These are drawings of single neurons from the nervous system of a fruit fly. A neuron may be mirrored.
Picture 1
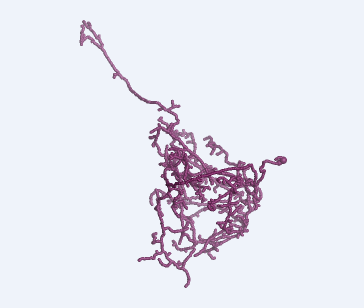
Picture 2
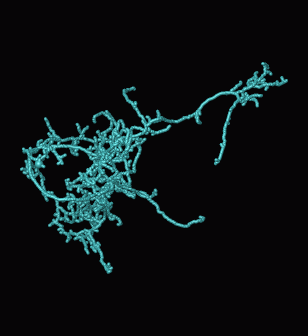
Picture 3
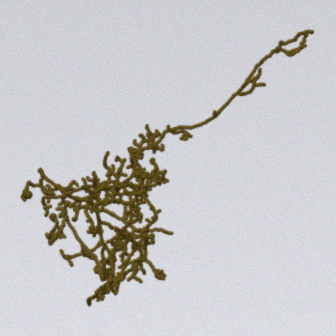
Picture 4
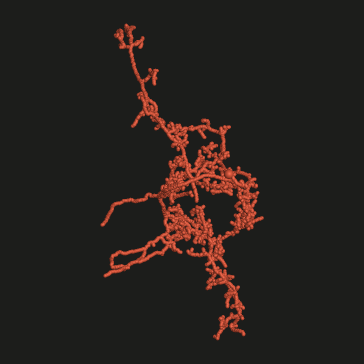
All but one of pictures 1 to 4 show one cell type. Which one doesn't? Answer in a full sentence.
Picture 4 shows a neuron of another cell type.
